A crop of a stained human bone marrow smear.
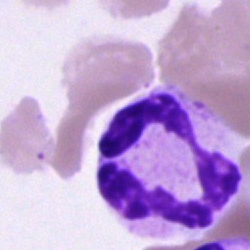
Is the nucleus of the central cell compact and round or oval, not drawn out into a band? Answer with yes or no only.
No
